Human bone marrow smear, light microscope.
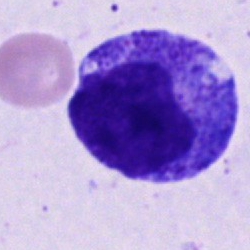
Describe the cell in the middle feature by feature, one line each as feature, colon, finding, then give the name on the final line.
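Nucleus: large, off-centre toward the lower left
Cytoplasm: a crescent mainly along the upper and right sides of the nucleus
Staining: blue-purple rather than pink
Clear area: pale, in the cytoplasm at the upper left, beside the nucleus
Cell: promyelocyte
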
